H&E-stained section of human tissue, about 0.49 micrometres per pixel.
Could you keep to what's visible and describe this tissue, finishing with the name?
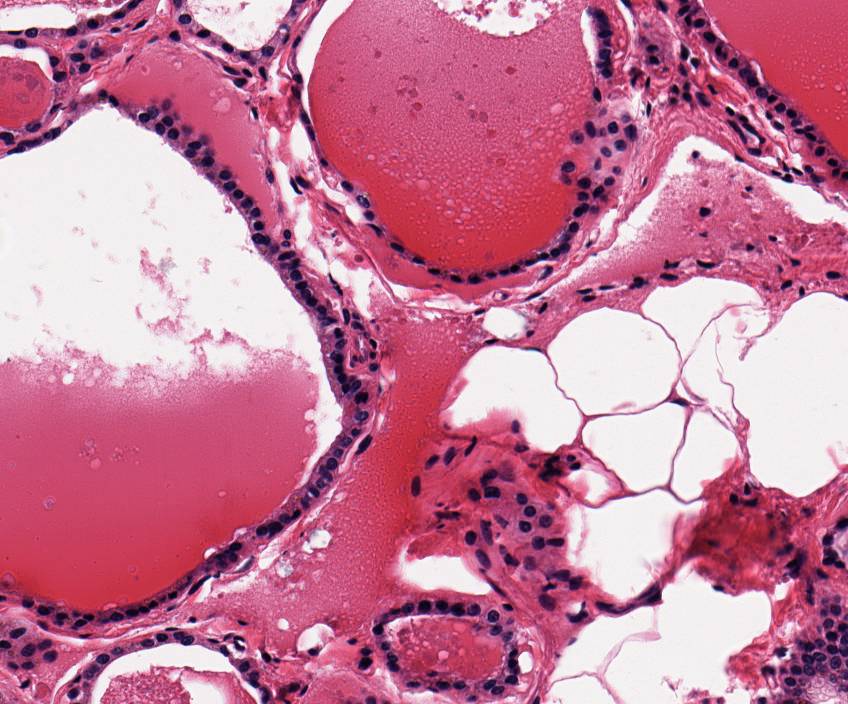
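Across the field I see rounded follicles of widely varying size, the largest at the left and top centre. Their lining is a single layer of flattened to low cuboidal cells with small dark nuclei. Thin strands of pink stroma, sparsely nucleated, separate them. I find no papillary folds projecting into the lumens. This is thyroid.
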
